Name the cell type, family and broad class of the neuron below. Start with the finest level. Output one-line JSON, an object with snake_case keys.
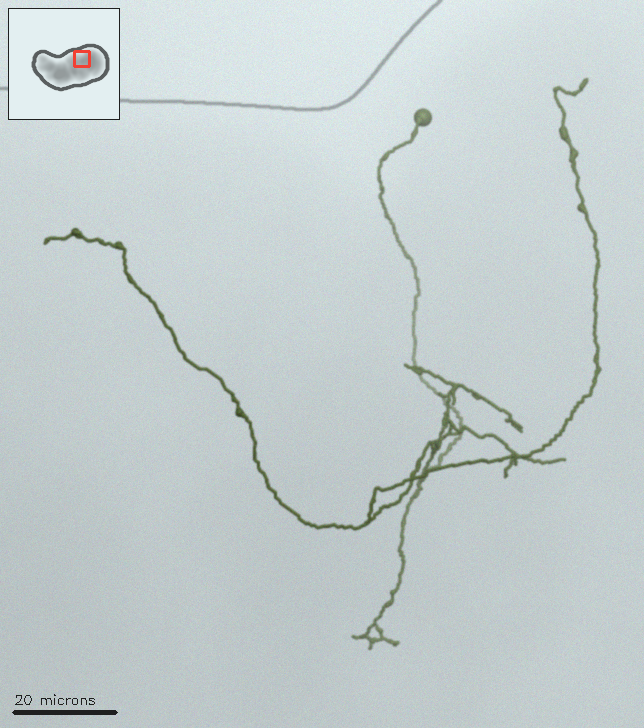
{"cell_type": "FS3_d", "family": "class CX", "broad_class": "central-brain intrinsic neuron"}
